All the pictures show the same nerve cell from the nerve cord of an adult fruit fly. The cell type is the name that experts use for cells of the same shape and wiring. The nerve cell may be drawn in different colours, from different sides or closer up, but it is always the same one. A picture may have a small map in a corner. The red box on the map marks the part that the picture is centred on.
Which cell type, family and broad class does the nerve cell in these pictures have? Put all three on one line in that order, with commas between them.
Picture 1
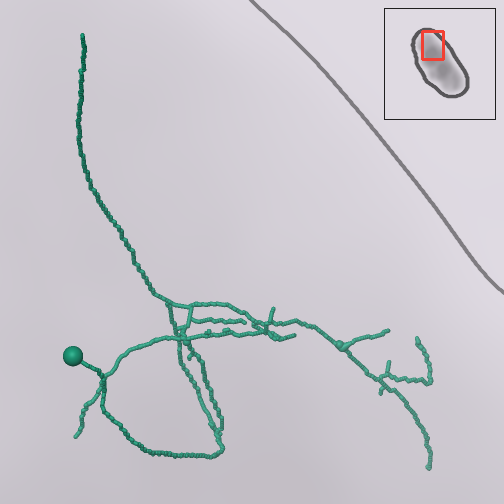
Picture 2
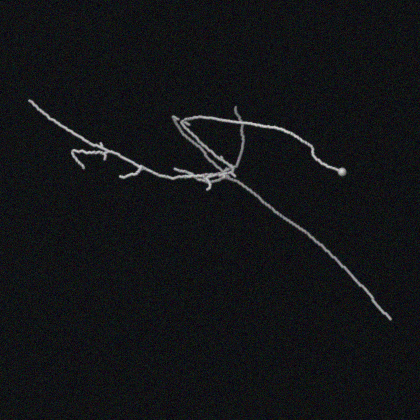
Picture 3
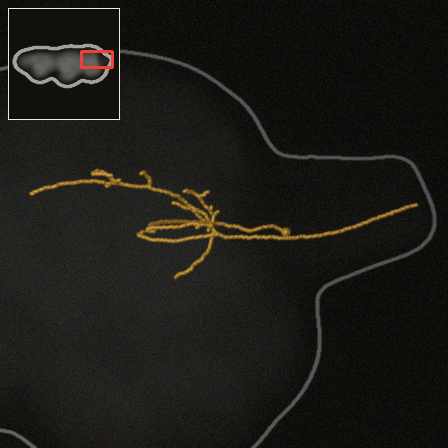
AN08B113, hemilineage 08B, ascending neuron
